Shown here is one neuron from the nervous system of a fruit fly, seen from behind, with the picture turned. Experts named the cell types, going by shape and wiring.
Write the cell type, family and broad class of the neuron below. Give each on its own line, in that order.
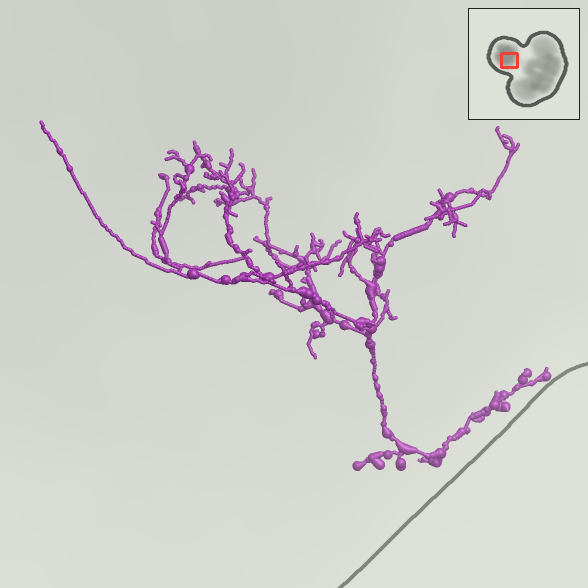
IN03B072
hemilineage 03B
nerve-cord intrinsic neuron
